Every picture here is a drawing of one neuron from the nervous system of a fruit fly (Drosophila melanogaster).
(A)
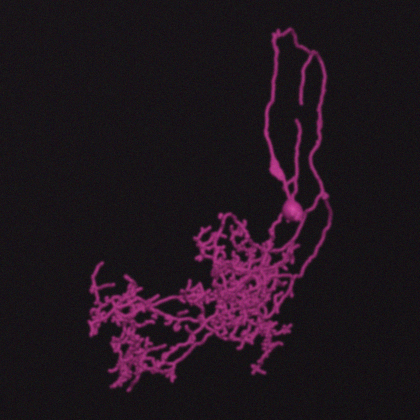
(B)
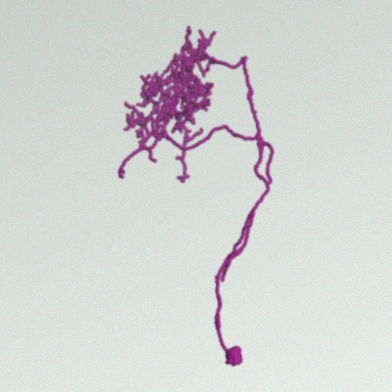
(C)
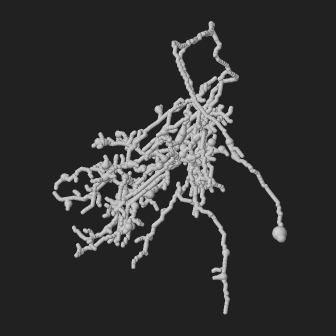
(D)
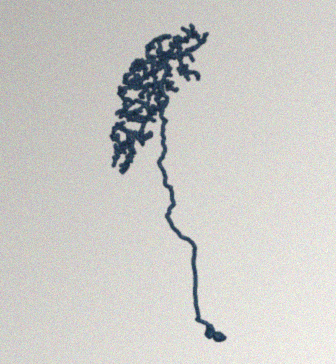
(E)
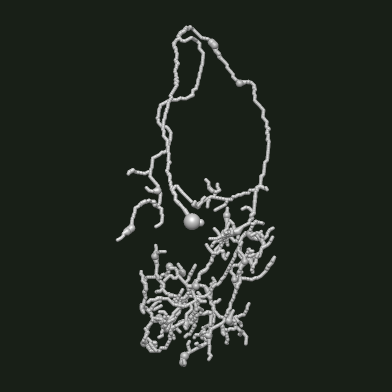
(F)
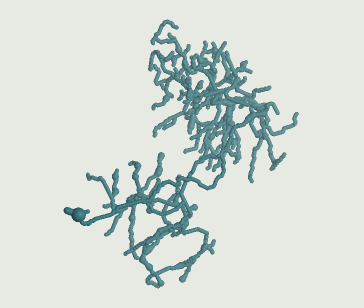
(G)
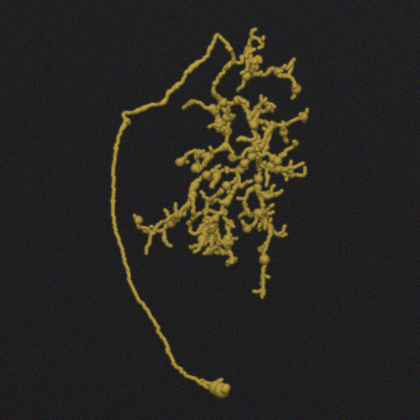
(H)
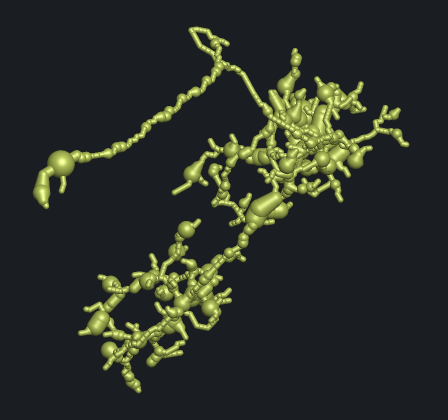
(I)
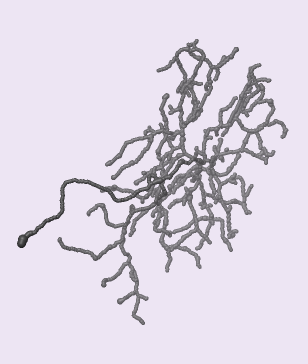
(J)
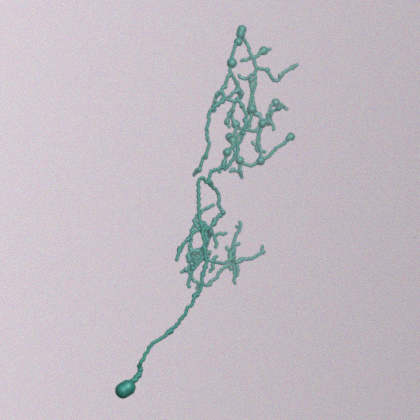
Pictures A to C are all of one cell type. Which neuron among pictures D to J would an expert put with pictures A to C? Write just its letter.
E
